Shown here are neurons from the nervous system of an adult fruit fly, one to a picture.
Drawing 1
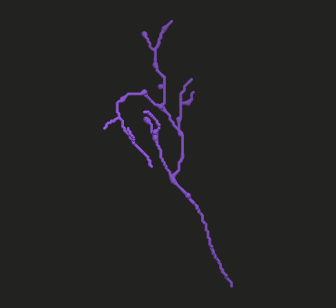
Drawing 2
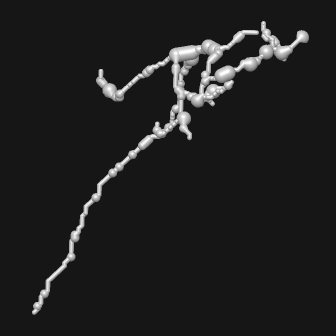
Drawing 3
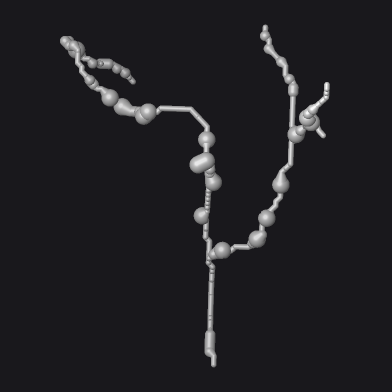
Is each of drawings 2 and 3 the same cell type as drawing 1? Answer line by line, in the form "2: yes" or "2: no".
2: no
3: no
